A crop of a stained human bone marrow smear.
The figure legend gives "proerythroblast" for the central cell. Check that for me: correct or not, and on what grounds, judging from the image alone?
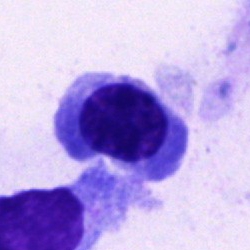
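Look first at the chromatin: it is dark and dense right through the nucleus.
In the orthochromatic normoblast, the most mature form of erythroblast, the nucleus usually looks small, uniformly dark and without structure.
So this chromatin goes with erythroblast. Next, no nucleolus can be made out in the nucleus, and the cytoplasm shows no visible granules. There is also a pale clear area lying against the lower edge of the nucleus. At the lower left, a larger dark-staining nucleus is joined to this cell by lilac granular material. Putting it together, proerythroblast does not fit; this cell is an erythroblast.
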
